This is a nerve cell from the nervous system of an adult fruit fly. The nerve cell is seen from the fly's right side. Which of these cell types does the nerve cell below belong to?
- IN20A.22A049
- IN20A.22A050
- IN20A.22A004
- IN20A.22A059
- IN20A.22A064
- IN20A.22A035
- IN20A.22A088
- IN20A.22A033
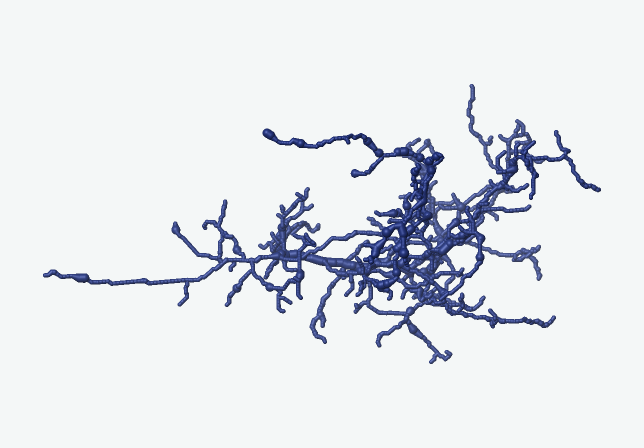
IN20A.22A035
